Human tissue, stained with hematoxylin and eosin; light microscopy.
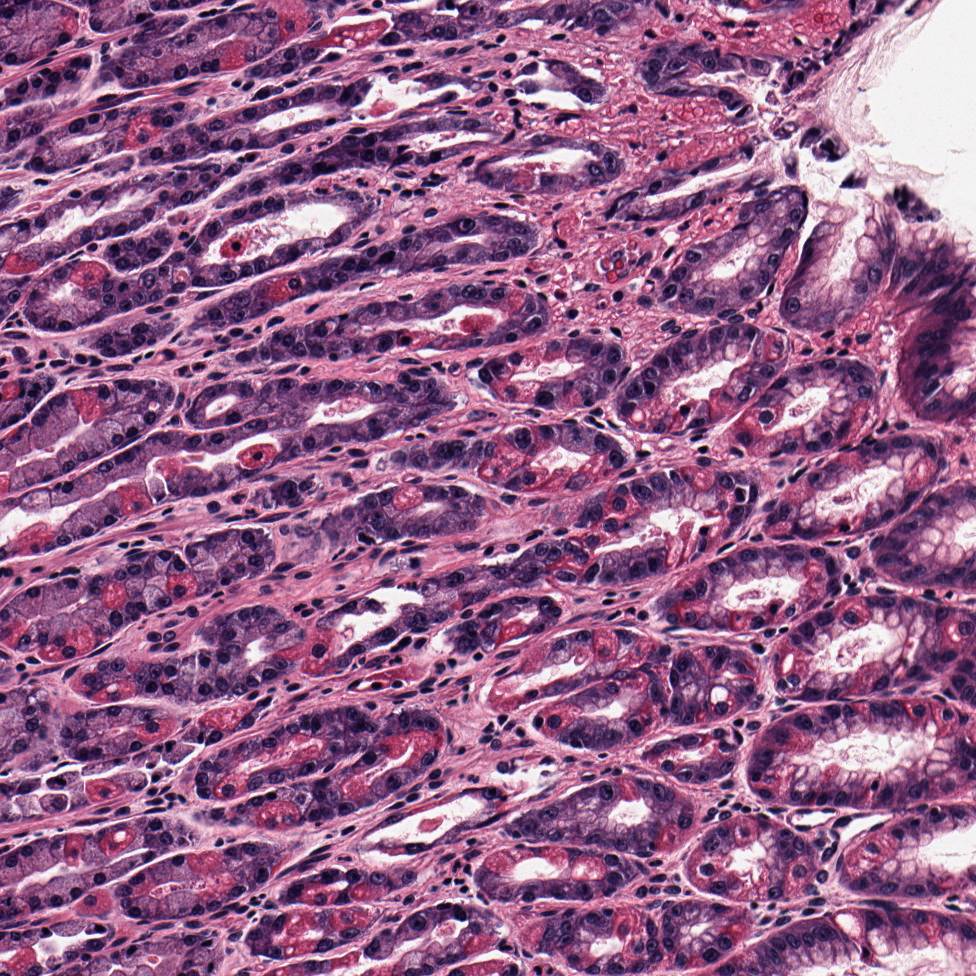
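Stomach: closely packed glands fill nearly the whole field, with only narrow strips of stroma between them. Tall columnar cells with pale, mucin-filled apical cytoplasm line a surface along the upper right edge. Cells with bright pink-red granular cytoplasm lie scattered in the gland walls throughout. Glands toward the right, nearest the surface, hold cells with pale, finely vacuolated mucinous cytoplasm.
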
